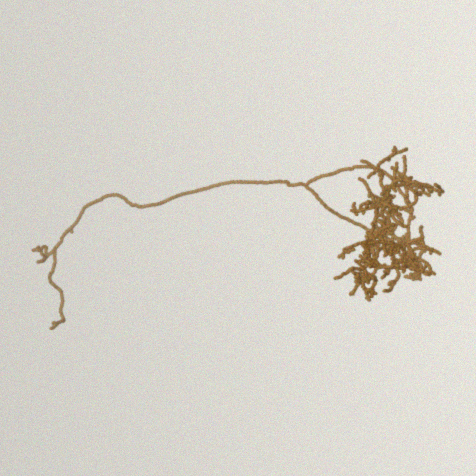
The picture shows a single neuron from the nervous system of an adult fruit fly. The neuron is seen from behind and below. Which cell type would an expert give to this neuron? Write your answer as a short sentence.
The cell type is CB1301.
